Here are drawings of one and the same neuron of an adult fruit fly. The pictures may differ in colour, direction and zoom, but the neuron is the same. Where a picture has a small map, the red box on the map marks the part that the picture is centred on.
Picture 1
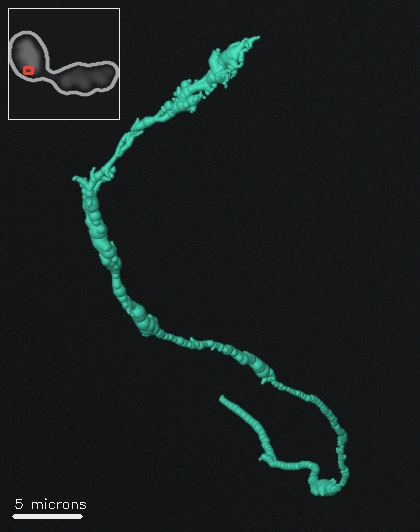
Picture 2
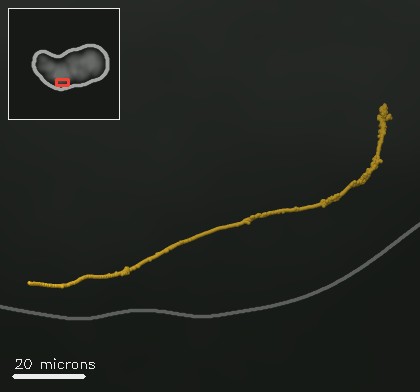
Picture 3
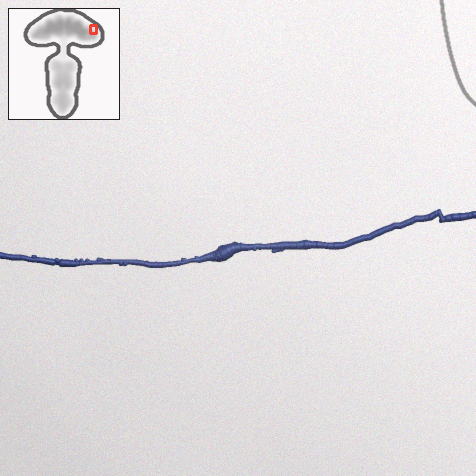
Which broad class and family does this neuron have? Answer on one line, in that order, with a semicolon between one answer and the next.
photoreceptor or other optic-lobe sensory neuron; class visual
